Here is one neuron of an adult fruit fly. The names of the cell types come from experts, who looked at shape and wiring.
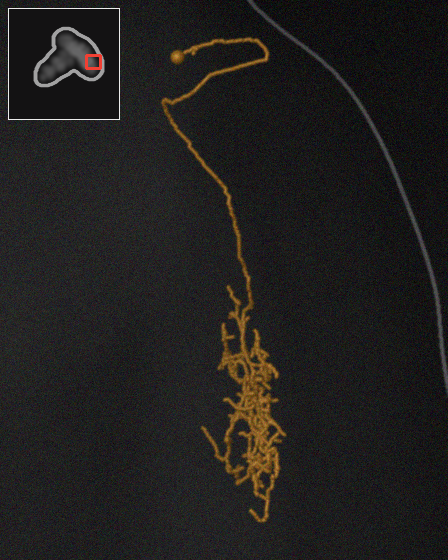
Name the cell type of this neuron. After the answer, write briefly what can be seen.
The cell type is Cm11a. This is an optic-lobe intrinsic neuron. The cell body is at the top of the picture. Dozens of branch ends can be seen.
